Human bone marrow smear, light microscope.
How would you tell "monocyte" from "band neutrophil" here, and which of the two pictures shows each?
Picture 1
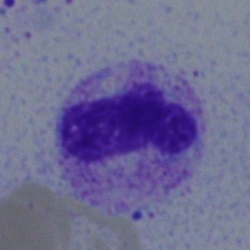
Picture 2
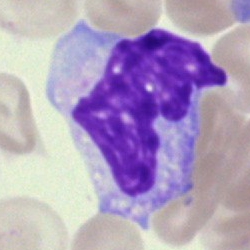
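Picture 1 is the band neutrophil, and picture 2 is the monocyte. One difference is the chromatin: in picture 1 it is dense and deep purple, while in picture 2 it has a streaky, lacy pattern rather than dense dark clumps.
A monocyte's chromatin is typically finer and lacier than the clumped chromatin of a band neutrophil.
The cytoplasm differs as well: picture 1 has fine pinkish-purple granules scattered through it, and picture 2's is pale greyish blue.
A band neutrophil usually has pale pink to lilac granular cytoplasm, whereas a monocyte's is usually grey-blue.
Beyond that, picture 1's nucleus is elongated and horizontal, with a wider rim of cytoplasm below it than above, and picture 2's nucleus is irregular and folded, with small clear vacuoles mostly in the lower part of the cell.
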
